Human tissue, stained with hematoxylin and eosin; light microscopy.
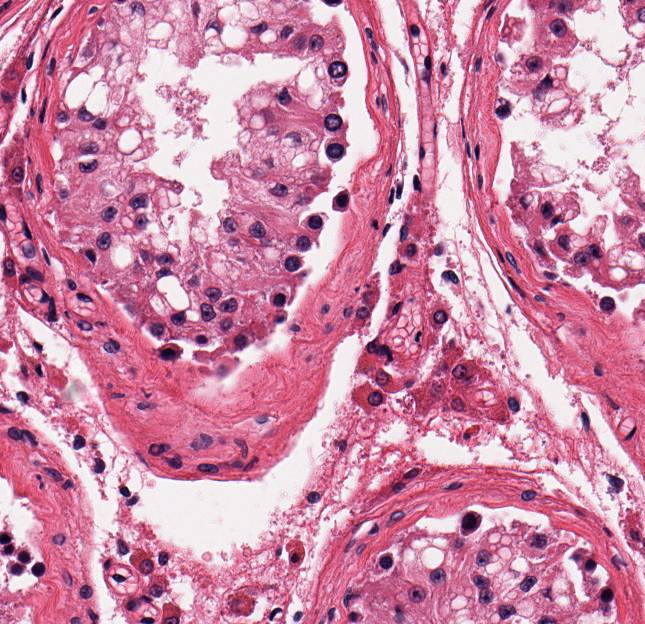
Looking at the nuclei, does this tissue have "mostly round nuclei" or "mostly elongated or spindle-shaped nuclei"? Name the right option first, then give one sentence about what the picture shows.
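Mostly round nuclei. The nuclei inside the tubules are mostly round and dark, scattered rather than arranged in a single row.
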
